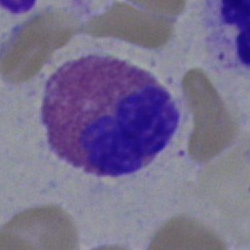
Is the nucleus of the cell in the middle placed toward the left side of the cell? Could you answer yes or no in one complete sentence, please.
No, to the left of its nucleus lies most of the cytoplasm.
